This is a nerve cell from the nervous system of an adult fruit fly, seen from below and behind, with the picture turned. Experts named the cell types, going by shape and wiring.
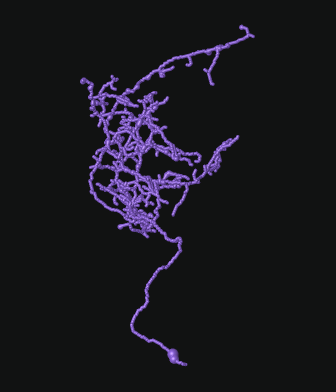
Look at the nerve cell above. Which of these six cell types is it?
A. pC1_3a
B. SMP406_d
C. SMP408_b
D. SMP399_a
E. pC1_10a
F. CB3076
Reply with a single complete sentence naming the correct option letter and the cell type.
Cell type SMP408_b is what the neuron is, as option C states.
